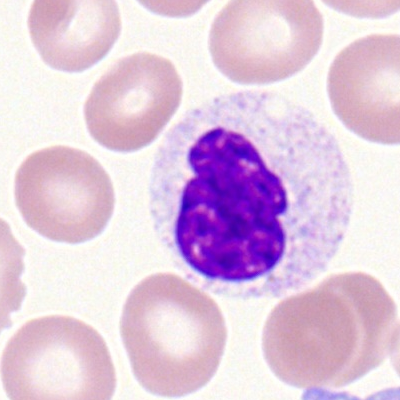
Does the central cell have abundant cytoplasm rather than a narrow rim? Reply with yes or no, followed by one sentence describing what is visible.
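Yes. The cytoplasm is plentiful and pale greyish-lilac.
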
